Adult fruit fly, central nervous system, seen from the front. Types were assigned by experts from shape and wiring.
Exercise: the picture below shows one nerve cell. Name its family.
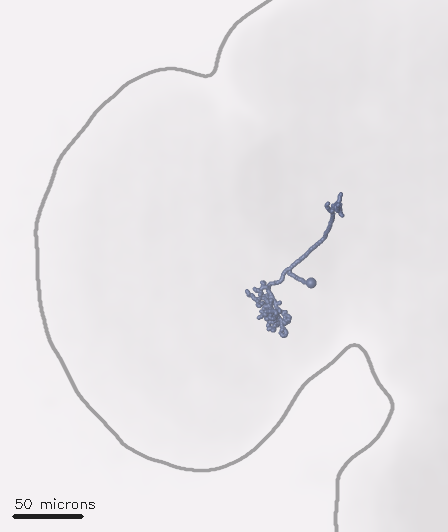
LPC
